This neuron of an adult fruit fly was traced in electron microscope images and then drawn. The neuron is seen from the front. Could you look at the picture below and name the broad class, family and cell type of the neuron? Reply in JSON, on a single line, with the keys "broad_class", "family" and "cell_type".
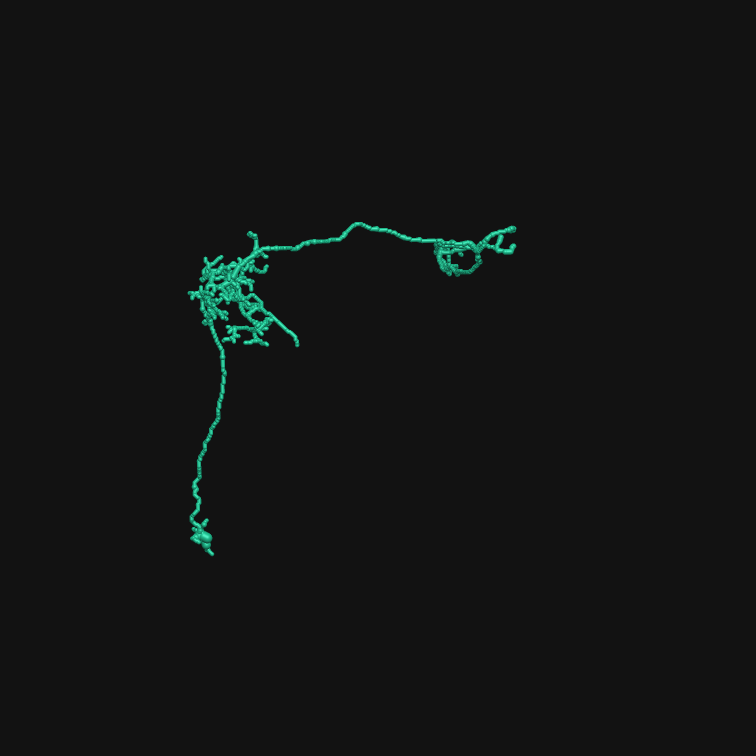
{"broad_class": "nerve-cord intrinsic neuron", "family": "hemilineage 06A", "cell_type": "IN06A067_a"}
